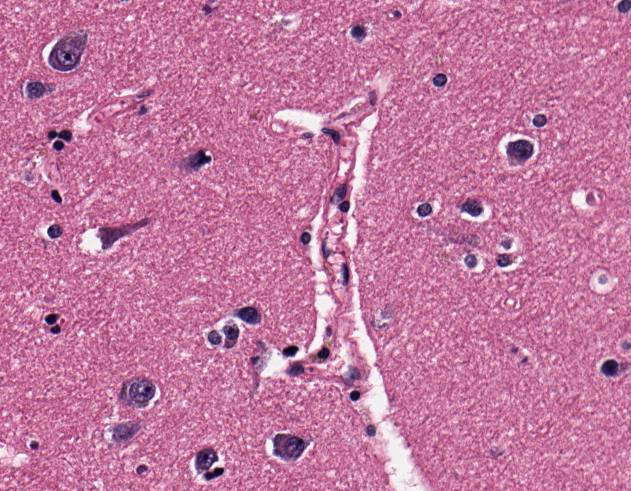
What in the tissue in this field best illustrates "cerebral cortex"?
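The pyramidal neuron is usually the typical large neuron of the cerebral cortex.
Large neurons at the upper left and lower left agree with this; each has a pale round nucleus with a prominent nucleolus. At the left middle, a neuron has a triangular body that tapers into a single process. A finely fibrillary pink neuropil fills the field, with cells scattered singly through it. Small round dark glial nuclei lie throughout the neuropil.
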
